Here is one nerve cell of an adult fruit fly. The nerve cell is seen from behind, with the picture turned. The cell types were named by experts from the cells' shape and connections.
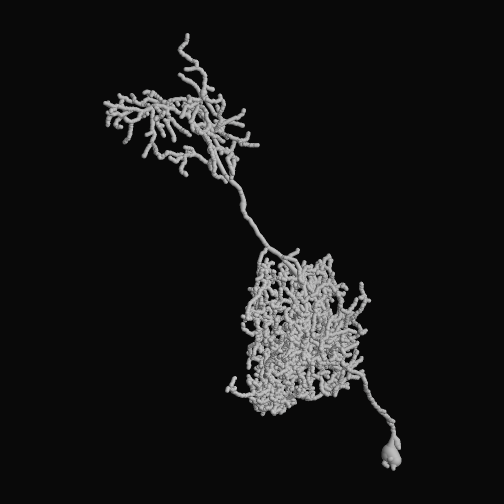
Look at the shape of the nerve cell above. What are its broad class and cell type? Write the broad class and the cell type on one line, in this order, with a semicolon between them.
central-brain intrinsic neuron; LAL120_a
